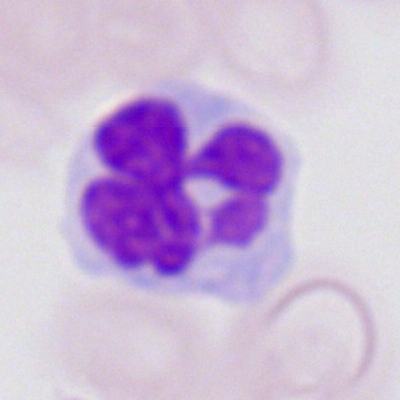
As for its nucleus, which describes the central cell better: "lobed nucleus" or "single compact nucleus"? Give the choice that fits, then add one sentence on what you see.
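Lobed nucleus. The nucleus is divided into several separate lobes.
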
